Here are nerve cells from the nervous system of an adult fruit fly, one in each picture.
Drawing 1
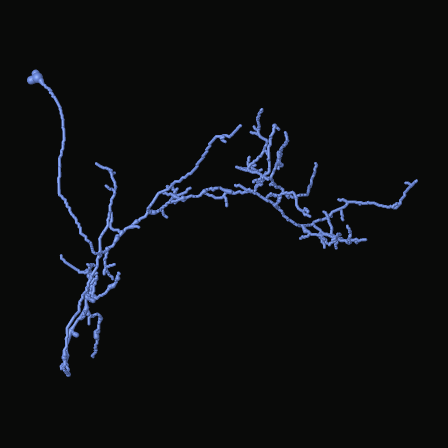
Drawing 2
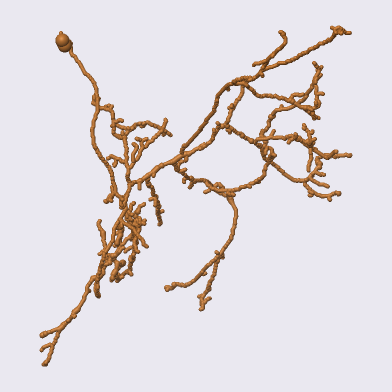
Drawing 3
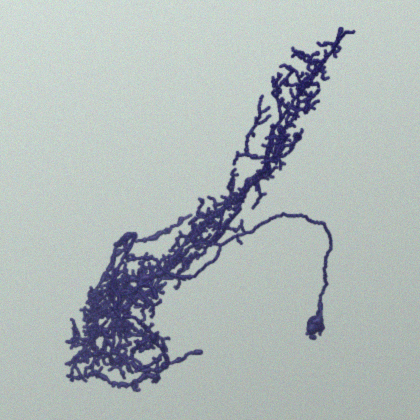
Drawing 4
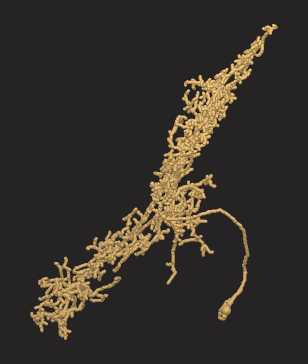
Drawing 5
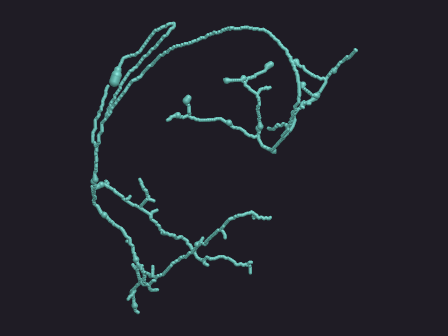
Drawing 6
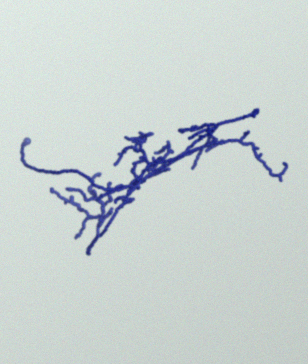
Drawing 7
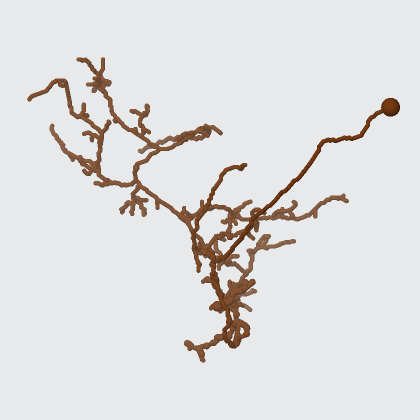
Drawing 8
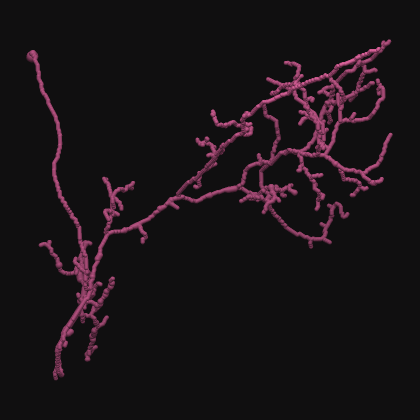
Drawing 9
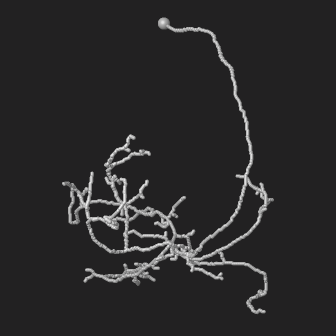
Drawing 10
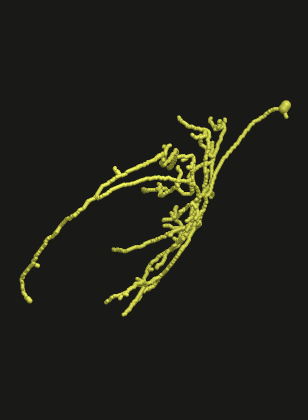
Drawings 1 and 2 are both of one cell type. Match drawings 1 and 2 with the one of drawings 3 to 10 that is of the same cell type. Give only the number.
8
